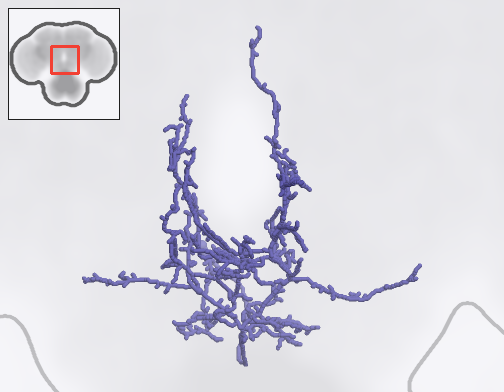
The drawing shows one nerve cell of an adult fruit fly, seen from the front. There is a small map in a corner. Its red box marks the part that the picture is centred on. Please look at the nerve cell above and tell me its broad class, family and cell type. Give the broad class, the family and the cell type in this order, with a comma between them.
central-brain intrinsic neuron, hemilineage LB0, GNG344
